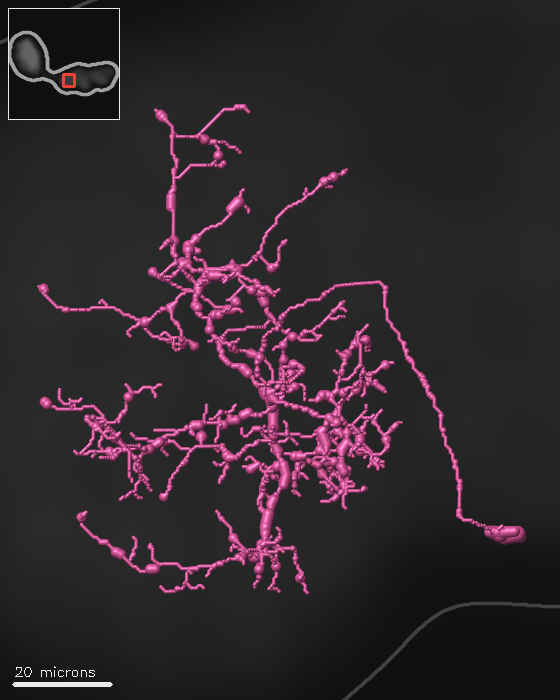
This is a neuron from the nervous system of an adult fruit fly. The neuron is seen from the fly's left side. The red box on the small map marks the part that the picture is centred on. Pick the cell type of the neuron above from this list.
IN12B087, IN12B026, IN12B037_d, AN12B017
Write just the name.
IN12B037_d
